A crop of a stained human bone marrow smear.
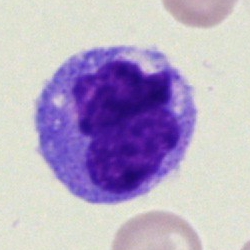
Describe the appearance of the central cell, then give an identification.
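The central cell has a roughly round outline with a slightly fuzzy edge. Its nucleus shows no distinct nucleoli. A generous rim of blue-grey cytoplasm surrounds the nucleus and is widest on the left. A few small clear vacuoles lie in this cytoplasm, mostly on the left side. The cell is a monocyte.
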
